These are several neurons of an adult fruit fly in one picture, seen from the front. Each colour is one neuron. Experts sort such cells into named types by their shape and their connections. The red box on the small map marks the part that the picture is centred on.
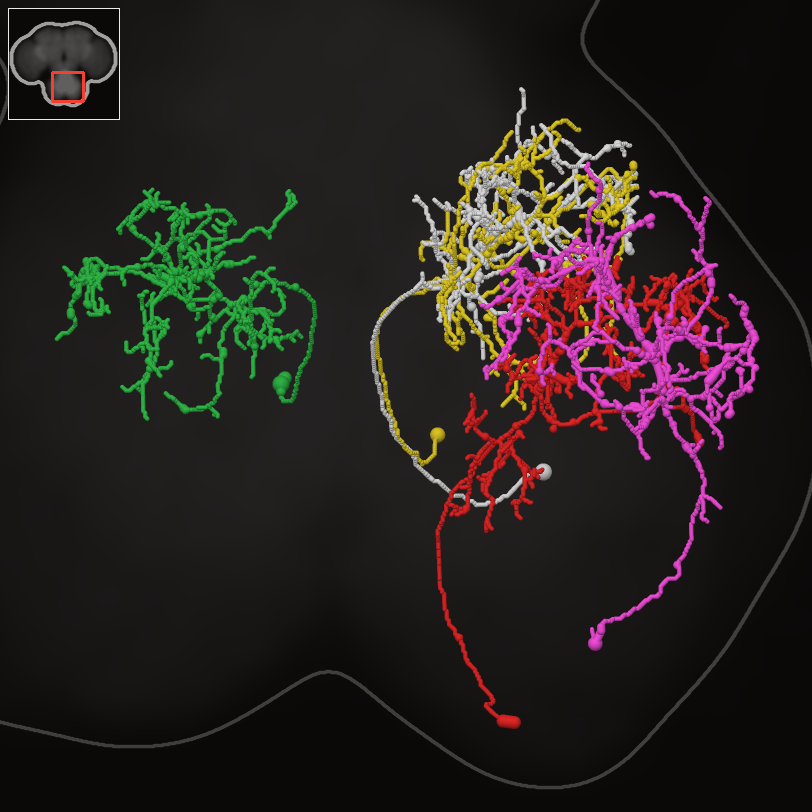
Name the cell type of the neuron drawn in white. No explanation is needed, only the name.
IN04B092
